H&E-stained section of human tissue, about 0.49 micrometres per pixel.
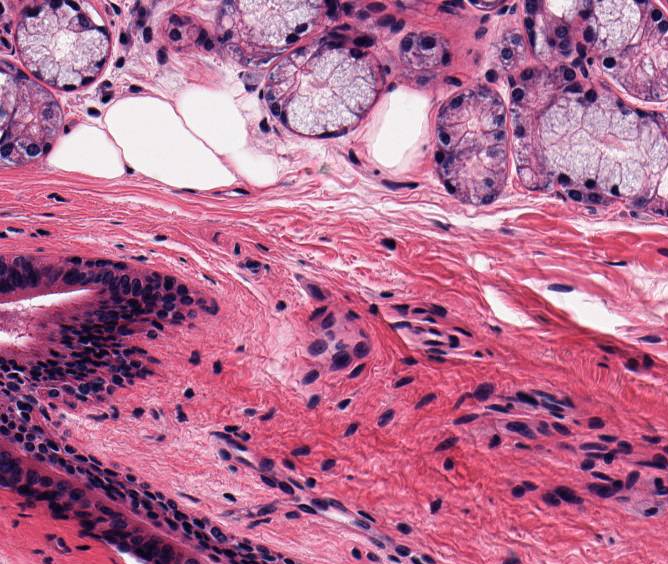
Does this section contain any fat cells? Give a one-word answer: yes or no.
Yes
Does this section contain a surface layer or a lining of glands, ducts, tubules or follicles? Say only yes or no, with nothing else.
Yes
